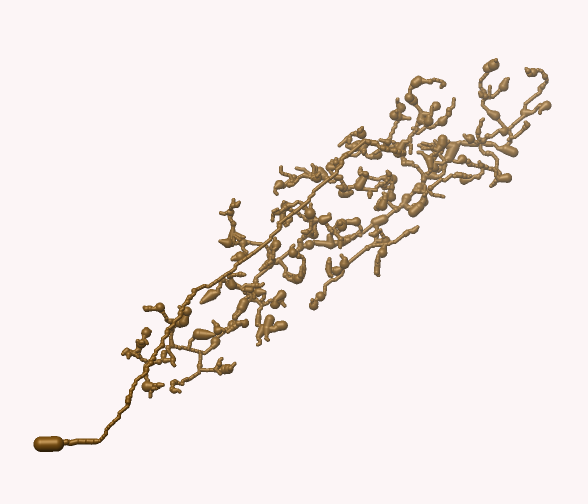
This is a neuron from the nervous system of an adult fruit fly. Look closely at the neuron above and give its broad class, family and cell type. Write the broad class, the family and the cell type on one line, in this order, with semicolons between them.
optic-lobe intrinsic neuron; Pm; Pm2a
